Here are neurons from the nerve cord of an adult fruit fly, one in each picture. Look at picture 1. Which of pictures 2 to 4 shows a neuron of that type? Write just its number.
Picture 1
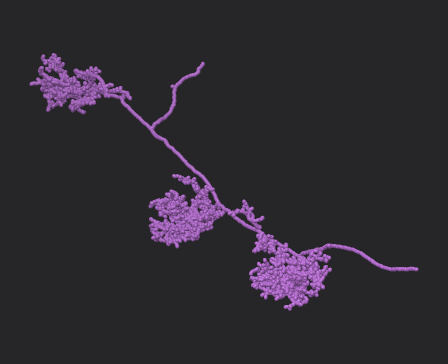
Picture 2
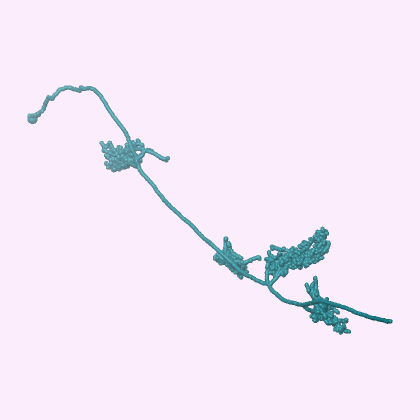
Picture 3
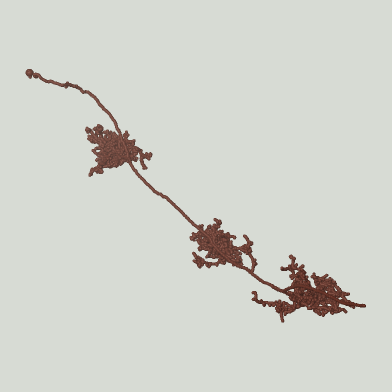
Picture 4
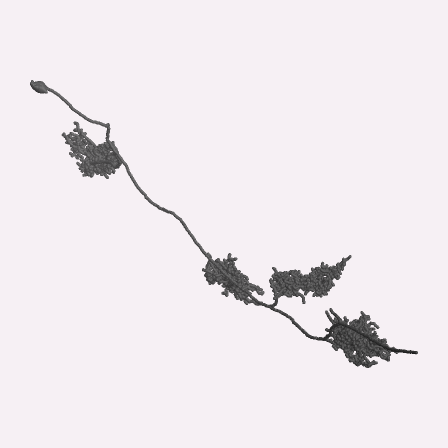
3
